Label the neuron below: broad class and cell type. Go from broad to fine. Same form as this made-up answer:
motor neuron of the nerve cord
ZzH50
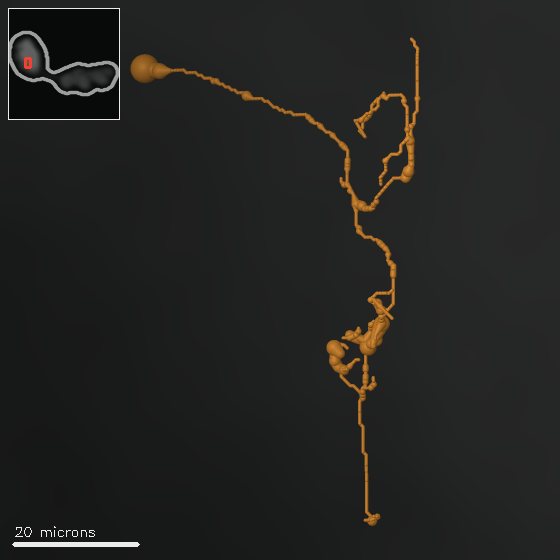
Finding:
optic-lobe intrinsic neuron
Lai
